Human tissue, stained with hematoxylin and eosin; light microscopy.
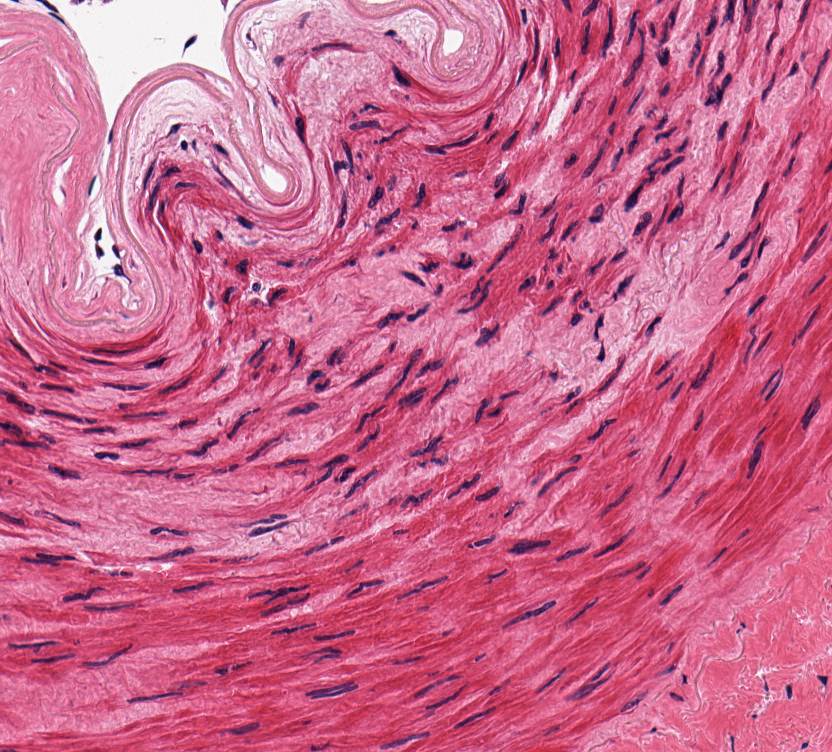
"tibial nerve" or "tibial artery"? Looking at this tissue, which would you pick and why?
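It's tibial artery. There's a lumen, its border in deep, regular wavy folds, and the muscle cells run in curved bands following its curve.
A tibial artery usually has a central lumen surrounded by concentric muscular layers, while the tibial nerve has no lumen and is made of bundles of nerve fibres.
A glassy, pale pink, wavy lamina runs along the lumen border at top left, and only sparse flat nuclei line the lumen, with no multilayered epithelium.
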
